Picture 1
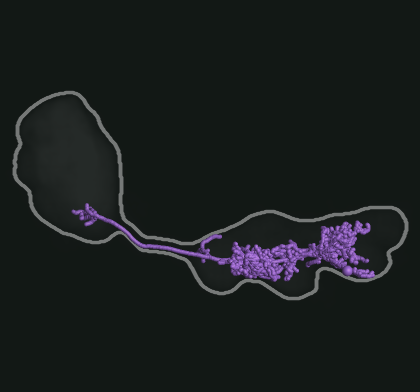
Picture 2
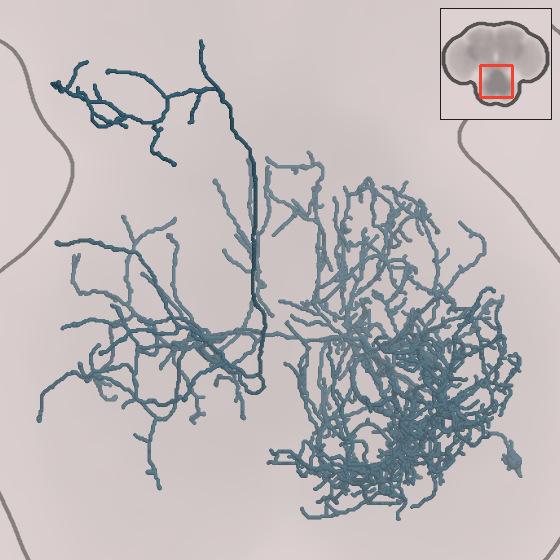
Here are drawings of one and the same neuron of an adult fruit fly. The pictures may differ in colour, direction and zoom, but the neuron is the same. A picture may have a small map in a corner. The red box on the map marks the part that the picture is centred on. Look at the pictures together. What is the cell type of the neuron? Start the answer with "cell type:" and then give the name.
cell type: AN08B005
